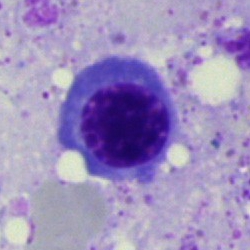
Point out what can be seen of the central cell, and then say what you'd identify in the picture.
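Look first at the nucleus: it sits off-centre, pushed toward the lower right. You won't find distinct nucleoli in it. Along its upper edge runs a paler zone of cytoplasm, and the cytoplasm shows no visible granules. This cell is an erythroblast.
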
